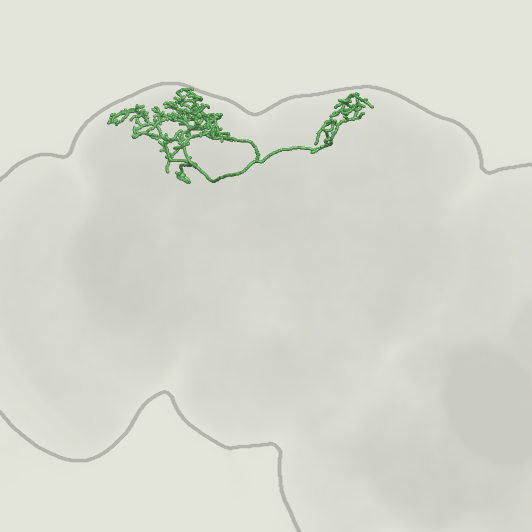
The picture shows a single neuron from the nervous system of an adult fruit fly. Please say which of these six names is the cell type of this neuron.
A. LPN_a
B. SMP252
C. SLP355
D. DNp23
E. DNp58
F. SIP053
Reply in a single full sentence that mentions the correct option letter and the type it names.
By cell type, the neuron is classed as SLP355, which is option C.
